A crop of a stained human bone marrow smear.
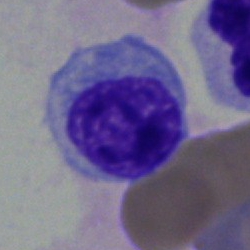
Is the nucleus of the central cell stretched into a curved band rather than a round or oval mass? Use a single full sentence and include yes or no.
No, the nucleus is compact and round or oval rather than band-shaped.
